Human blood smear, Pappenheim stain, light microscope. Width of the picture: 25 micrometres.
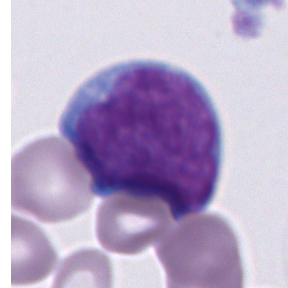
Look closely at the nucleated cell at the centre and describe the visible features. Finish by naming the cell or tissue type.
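First, the outline: smooth and roundish. Second, size: the cell is about 14 micrometres across, and the nucleus about 13 micrometres across. Third, proportion: the nucleus fills about 80% of the cell's area. Fourth, chromatin: fine and evenly stippled. Fifth, cytoplasm: scant and blue, widest as a crescent at the upper left. Conclusion: myeloblast.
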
